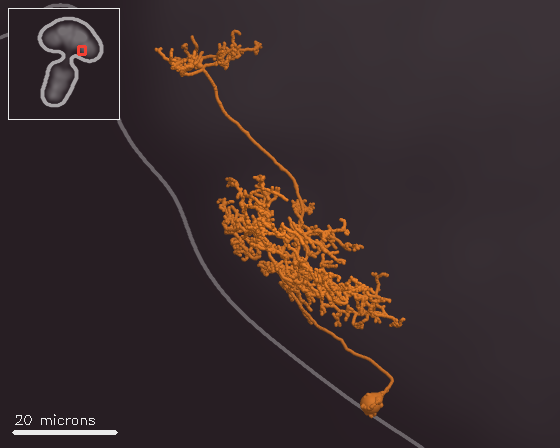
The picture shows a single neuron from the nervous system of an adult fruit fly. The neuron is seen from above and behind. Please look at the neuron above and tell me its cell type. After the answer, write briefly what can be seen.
The cell type is Tlp12. It is an optic-lobe intrinsic neuron. It is in the brain and does not reach the nerve cord. From top to bottom in the picture it spans about 75 microns. The picture shows dozens of branch ends.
